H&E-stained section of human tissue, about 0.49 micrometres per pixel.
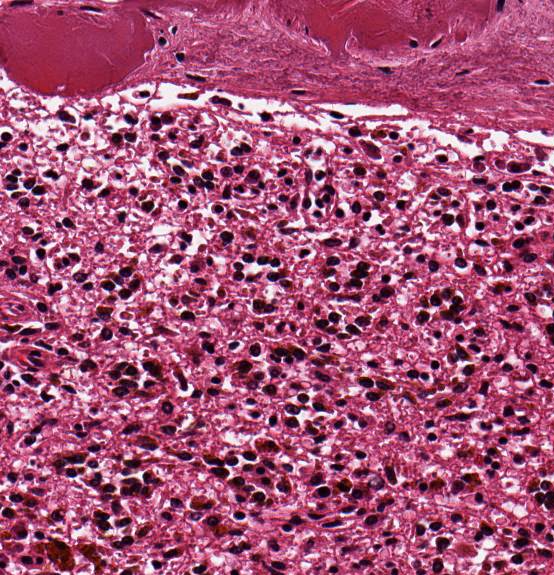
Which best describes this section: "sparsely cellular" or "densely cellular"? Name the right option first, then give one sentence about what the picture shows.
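Densely cellular. A dense, diffuse sheet of cells fills most of the field beneath a band of pink fibrous tissue along the top edge.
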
